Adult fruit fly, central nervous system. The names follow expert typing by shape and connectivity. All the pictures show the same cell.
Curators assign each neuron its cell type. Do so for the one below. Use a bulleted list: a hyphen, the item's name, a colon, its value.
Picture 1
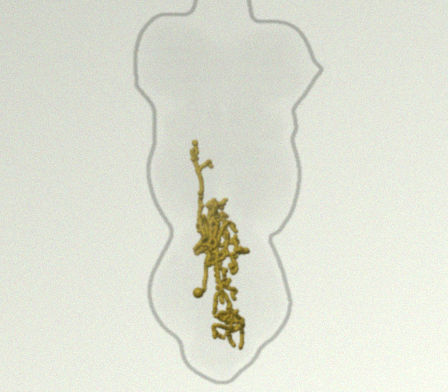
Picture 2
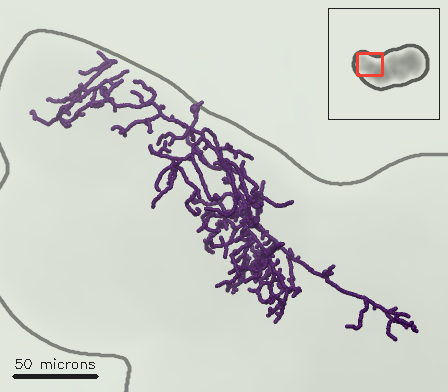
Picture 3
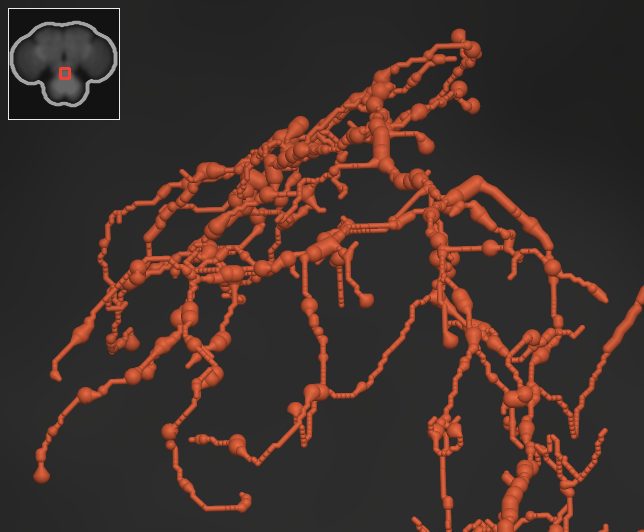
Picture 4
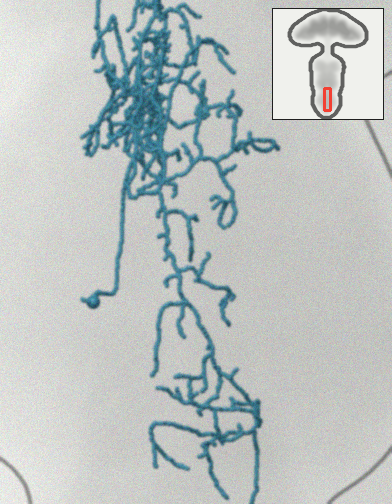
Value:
- cell type: IN12A026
